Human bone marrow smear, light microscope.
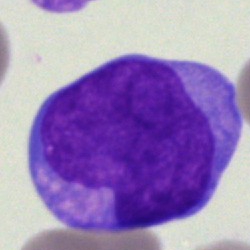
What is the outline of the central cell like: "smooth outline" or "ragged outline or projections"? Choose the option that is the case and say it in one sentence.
The outline of the cell is smooth, not rough.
